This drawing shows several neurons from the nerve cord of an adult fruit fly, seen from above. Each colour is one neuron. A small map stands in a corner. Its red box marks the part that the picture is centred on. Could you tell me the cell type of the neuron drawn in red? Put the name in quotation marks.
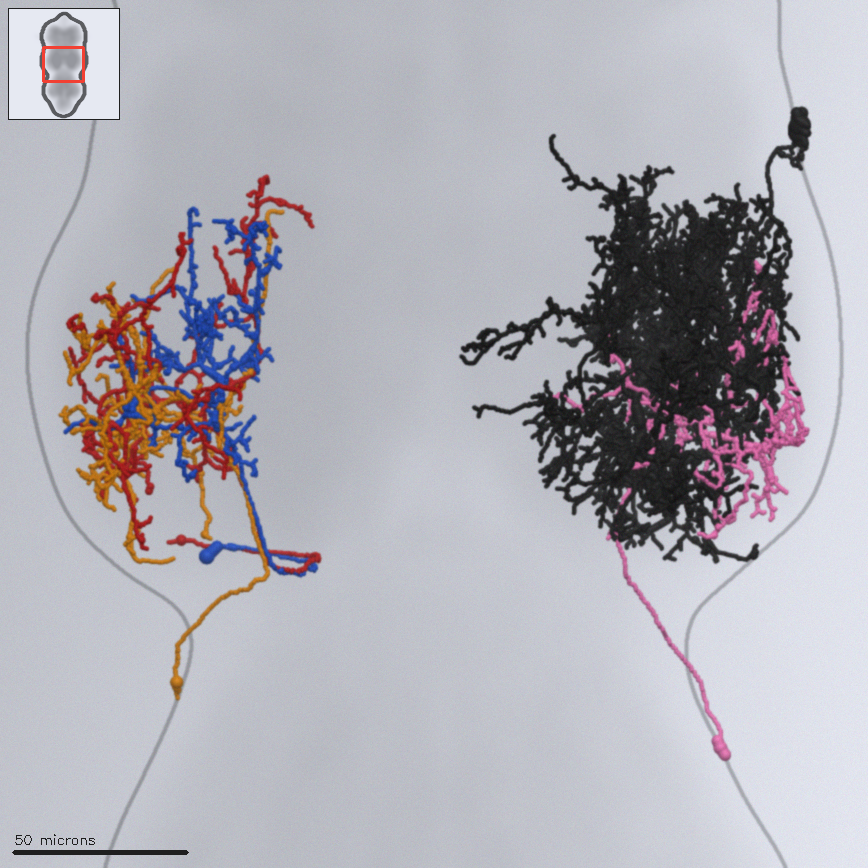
"IN20A.22A057"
